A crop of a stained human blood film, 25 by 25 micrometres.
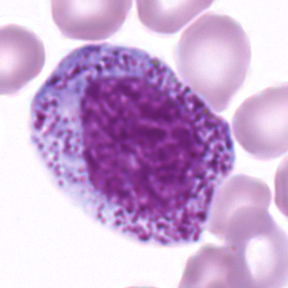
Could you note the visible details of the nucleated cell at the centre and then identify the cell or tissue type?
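The first thing I notice is the nucleus sitting off-centre toward the right, which leaves a wider rim of cytoplasm on the left. The chromatin is fine and evenly stranded, not coarsely clumped. Numerous purple-red granules fill the cytoplasm all around the nucleus. This is a promyelocyte.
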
